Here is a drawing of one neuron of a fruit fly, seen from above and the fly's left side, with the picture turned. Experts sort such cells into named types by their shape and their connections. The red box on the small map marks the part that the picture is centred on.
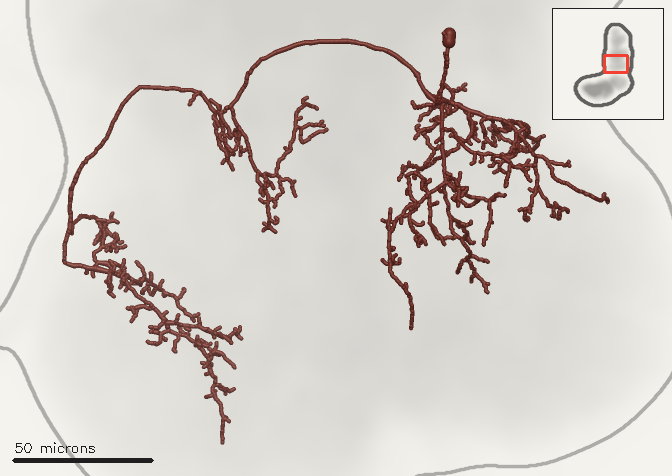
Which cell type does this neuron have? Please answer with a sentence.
The cell type is IN19B038.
